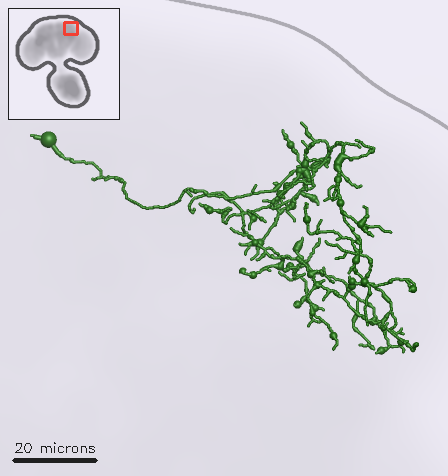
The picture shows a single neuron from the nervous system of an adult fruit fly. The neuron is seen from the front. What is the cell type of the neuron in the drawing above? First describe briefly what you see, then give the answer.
Its cell body lies at the upper left of the picture. From left to right in the picture it spans about 95 microns. Dozens of branch ends can be seen. This is a central-brain intrinsic neuron. The cell type is LHPD4a1.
